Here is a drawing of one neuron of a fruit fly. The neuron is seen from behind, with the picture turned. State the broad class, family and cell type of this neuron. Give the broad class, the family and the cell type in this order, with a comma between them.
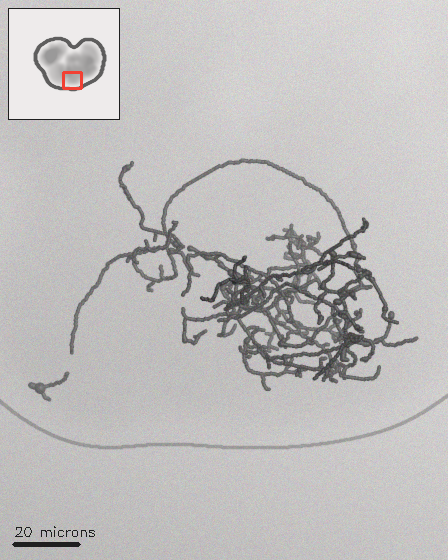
central-brain intrinsic neuron, hemilineage SLPal1, CB3553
